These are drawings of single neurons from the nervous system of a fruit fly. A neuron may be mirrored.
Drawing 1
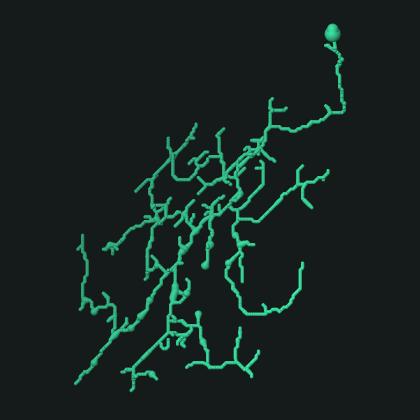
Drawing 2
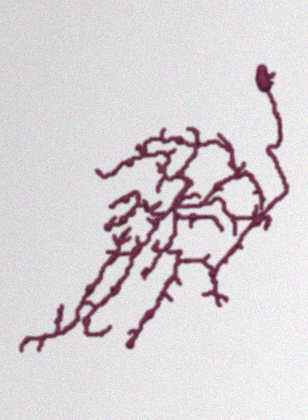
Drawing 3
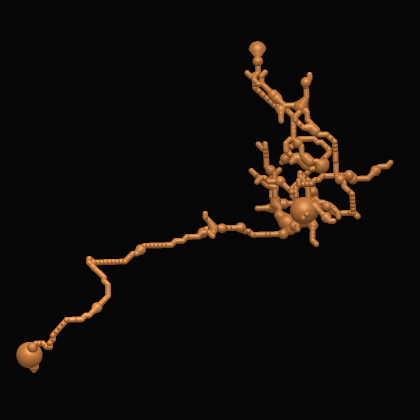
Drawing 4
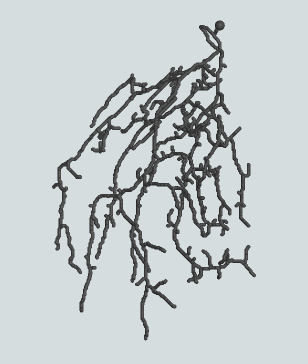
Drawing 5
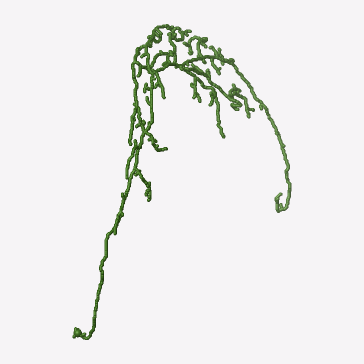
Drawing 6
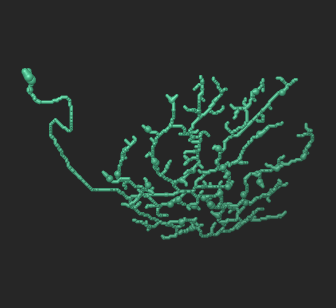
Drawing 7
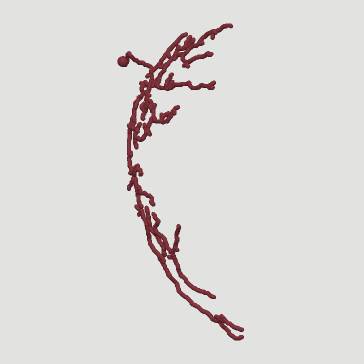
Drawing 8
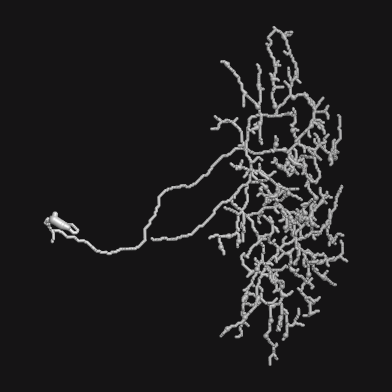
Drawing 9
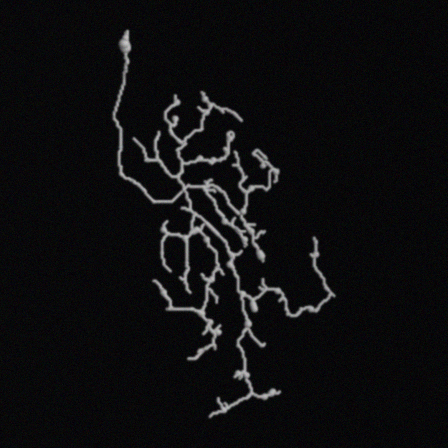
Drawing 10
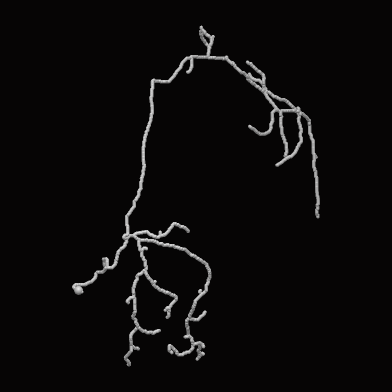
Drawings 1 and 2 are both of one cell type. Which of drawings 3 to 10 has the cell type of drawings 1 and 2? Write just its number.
9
